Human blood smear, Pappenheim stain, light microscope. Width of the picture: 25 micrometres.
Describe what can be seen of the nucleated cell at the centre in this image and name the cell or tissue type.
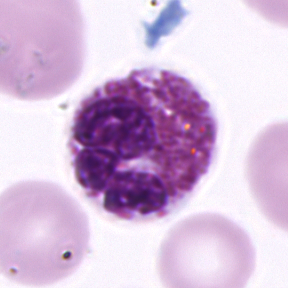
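Point one, the outline: round, with the cell about 13 micrometres across. Point two, the nucleus: its lobes lie along the left and lower side of the cell, and the chromatin stains dark purple and dense. Point three, the cytoplasm: it is packed with purple granules. Last, the name: eosinophil.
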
